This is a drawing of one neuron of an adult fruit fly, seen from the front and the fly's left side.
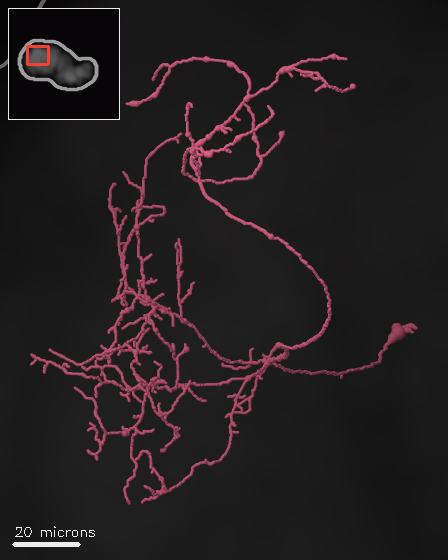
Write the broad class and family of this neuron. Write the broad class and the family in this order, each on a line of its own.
central-brain intrinsic neuron
hemilineage VLPl&p1_posterior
